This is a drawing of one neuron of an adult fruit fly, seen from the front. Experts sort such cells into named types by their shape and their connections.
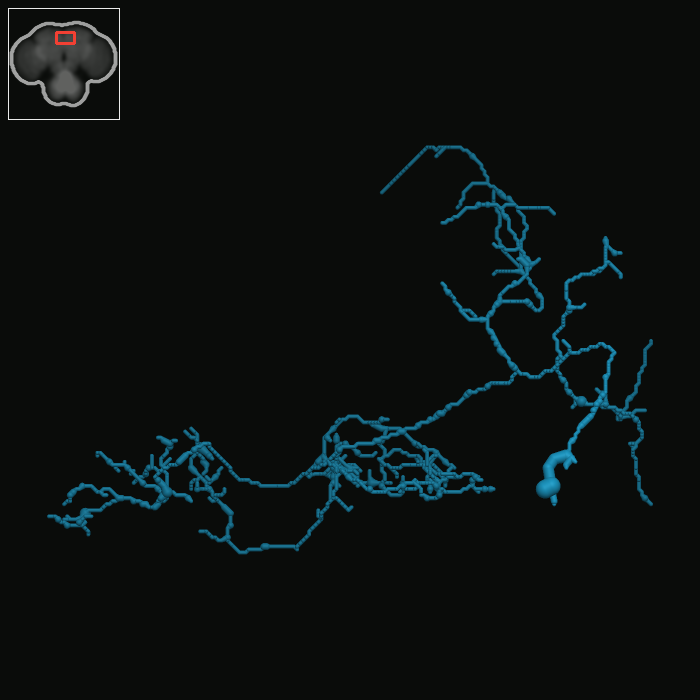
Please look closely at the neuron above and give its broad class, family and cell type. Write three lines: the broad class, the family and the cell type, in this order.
central-brain intrinsic neuron
class DAN
PAM05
